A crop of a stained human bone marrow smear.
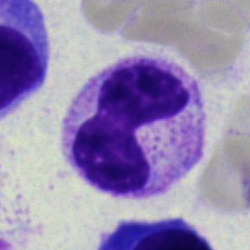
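Band neutrophil, bone marrow smear: the outline looks round and smooth to me. The chromatin seems dark purple and coarsely clumped, and I can't find any nucleoli. The widest stretch of cytoplasm lies to the lower right of the nucleus.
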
